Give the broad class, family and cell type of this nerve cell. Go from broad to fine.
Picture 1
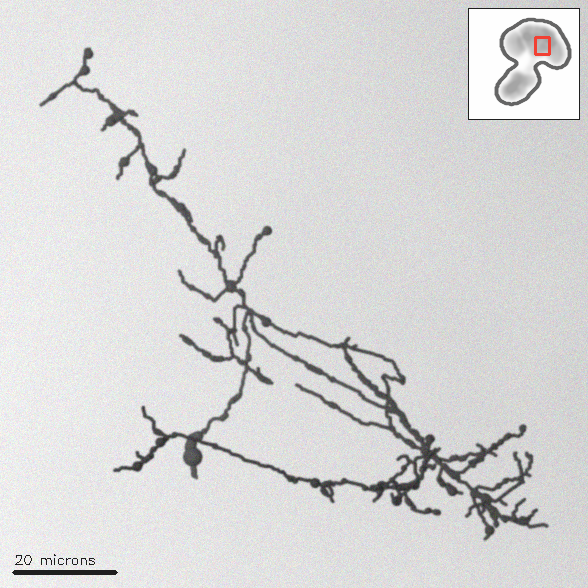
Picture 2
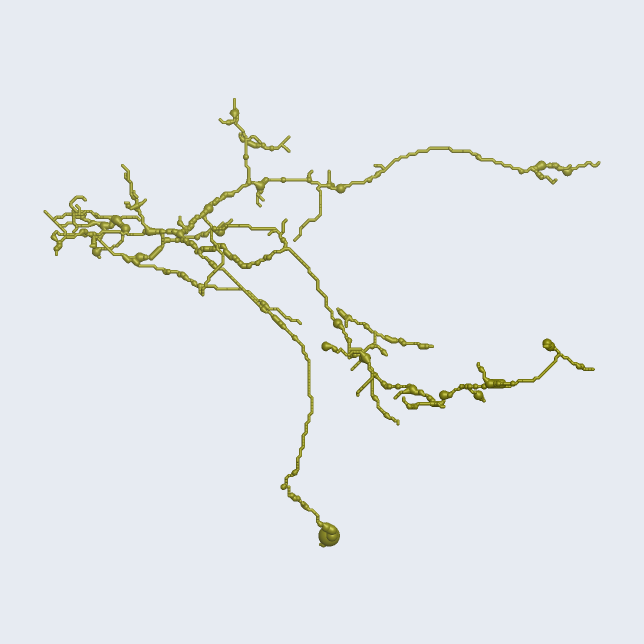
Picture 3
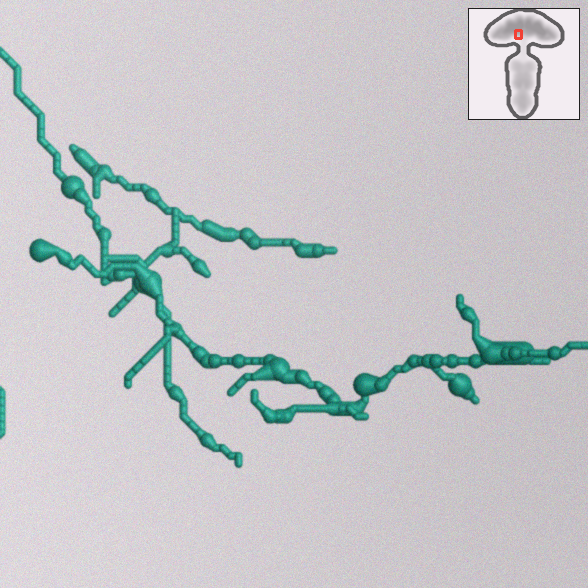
central-brain intrinsic neuron; hemilineage DM5_ventral; WED164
